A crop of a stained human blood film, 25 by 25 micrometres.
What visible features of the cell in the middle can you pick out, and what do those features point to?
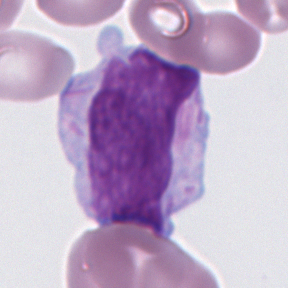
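The cell has an irregular outline with ragged, uneven edges, and a small pale bleb sticks out from its upper left edge. The nucleus is elongated and roughly rectangular, running from the top of the cell to the bottom, with no visible nucleoli. Answer: atypical promyelocyte.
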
